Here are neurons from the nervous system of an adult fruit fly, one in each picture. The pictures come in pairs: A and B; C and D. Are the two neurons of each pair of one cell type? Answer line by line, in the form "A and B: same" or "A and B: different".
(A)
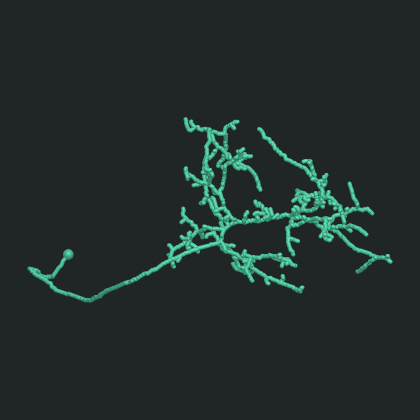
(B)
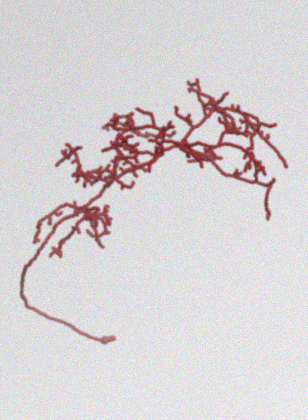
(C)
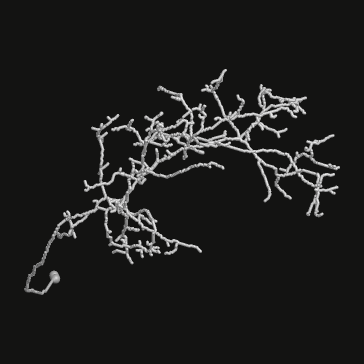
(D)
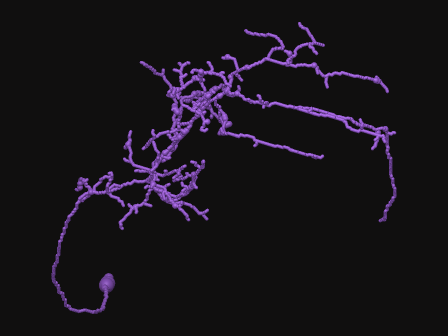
A and B: different
C and D: same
